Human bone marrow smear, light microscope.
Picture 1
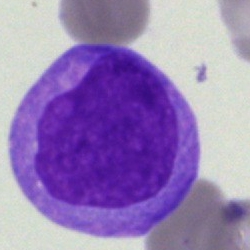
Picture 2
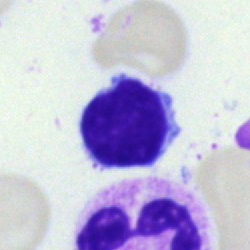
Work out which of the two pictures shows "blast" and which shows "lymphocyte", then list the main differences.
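Item one, identity: picture 1 is the blast, picture 2 the lymphocyte. Item two, outline: round and smooth in the blast, roughly round in the lymphocyte, which has small irregular blebs of cytoplasm projecting from its upper right edge. Item three, chromatin: finely granular rather than coarsely clumped in the blast, but densely stained a deep purple throughout in the lymphocyte.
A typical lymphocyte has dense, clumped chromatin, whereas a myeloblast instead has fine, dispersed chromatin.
Item four, cytoplasm: blue-purple in the blast, with a paler area beside the nucleus at the upper left; no granules are seen in either cell.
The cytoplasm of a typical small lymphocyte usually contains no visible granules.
Item five, surroundings: a red cell touches the top edge of the blast.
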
